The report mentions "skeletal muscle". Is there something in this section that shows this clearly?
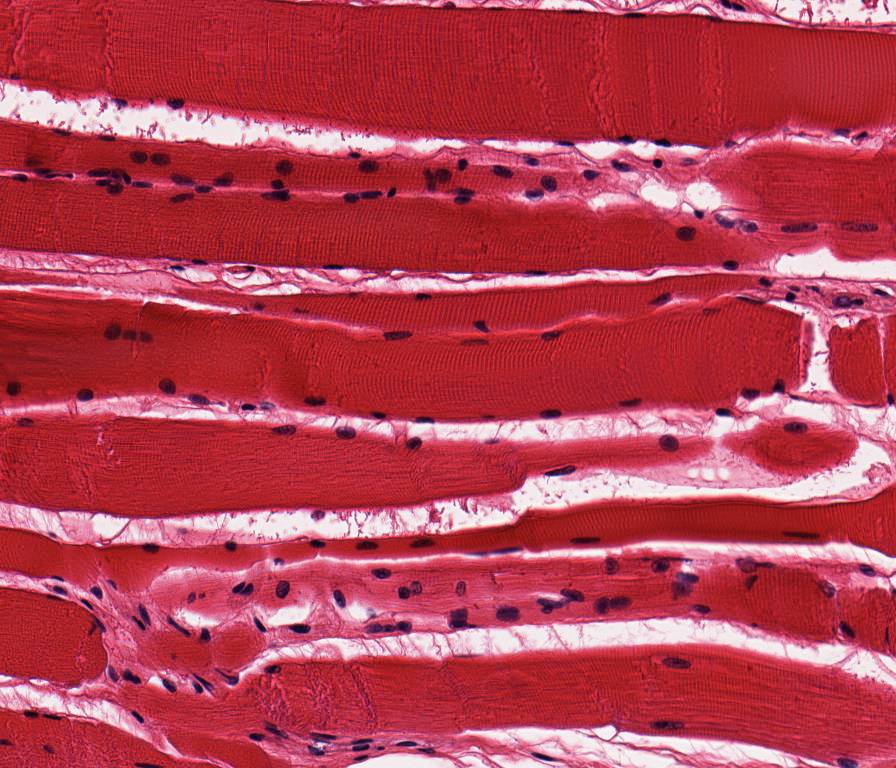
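This is skeletal muscle. Point one: long muscle fibres run roughly horizontally across the whole field, parallel to one another, as long unbranched bands that do not join one another.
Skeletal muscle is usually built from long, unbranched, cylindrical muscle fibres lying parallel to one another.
Point two: the fibres show fine, regular cross-striations running across their long axis.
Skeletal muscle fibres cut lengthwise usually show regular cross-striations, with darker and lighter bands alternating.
Point three: the dark blue oval nuclei sit at the edges of the fibres rather than in their centres.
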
